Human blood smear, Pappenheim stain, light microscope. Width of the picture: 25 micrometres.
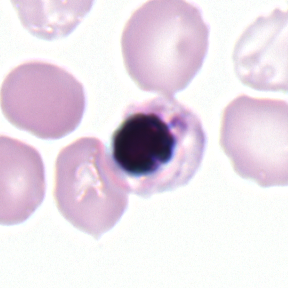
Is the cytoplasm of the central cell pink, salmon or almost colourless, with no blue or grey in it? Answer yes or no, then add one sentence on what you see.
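Yes. The cytoplasm is very pale, nearly colourless.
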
